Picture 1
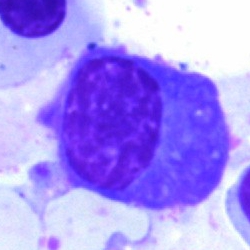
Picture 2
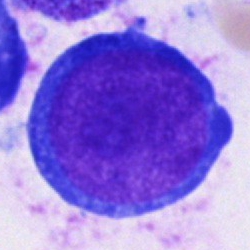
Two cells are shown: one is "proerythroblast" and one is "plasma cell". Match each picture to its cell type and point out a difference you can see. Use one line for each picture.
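In picture 1 we see a plasma cell: A broad band of cytoplasm lies mainly on the right side of the nucleus.
In picture 2 we see a proerythroblast: The cytoplasm forms a narrow rim of deep blue around the nucleus.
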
